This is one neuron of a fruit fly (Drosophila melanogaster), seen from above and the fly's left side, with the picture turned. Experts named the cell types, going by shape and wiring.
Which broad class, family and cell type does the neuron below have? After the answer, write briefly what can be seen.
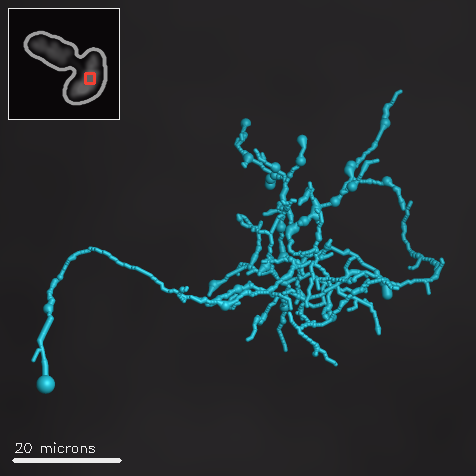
It is a central-brain intrinsic neuron. Its family is hemilineage SLPpm1. It is of cell type SLP289. Its cell body lies at the lower left of the picture. From left to right in the picture it spans about 80 microns. Dozens of branch ends can be seen.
